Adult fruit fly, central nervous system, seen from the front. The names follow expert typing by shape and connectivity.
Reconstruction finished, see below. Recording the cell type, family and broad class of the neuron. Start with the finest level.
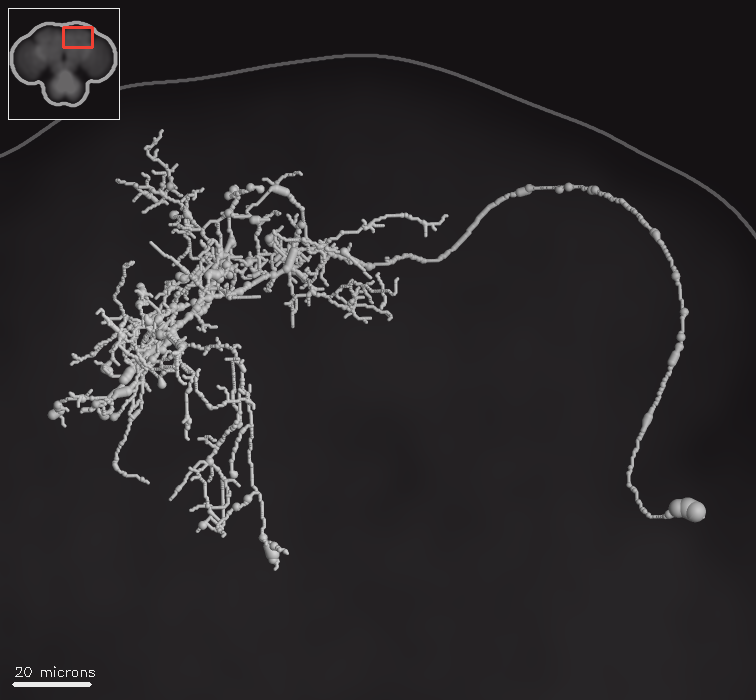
SMP012; hemilineage SLPav2; central-brain intrinsic neuron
